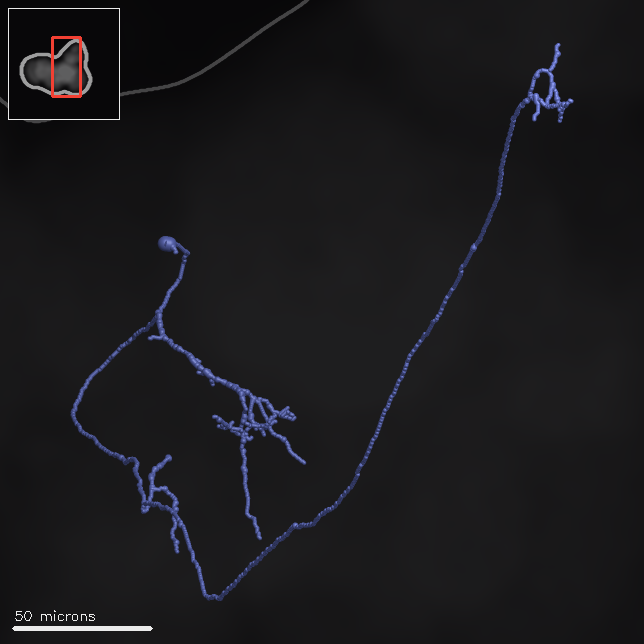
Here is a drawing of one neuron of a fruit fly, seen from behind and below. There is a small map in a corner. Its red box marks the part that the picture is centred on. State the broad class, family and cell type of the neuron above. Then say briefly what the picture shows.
Its broad class is descending neuron. The family is hemilineage PSp2. The cell type is DNpe008. The cell body is on the left of the picture. From top to bottom in the picture it spans about 200 microns.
